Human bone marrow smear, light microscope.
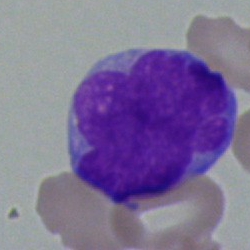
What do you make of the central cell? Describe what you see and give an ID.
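The cell has a roughly round, smooth outline. Its nucleus fills most of the cell and has fine, evenly spread chromatin. The cytoplasm forms only a thin rim around the nucleus. This cell is a blast.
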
